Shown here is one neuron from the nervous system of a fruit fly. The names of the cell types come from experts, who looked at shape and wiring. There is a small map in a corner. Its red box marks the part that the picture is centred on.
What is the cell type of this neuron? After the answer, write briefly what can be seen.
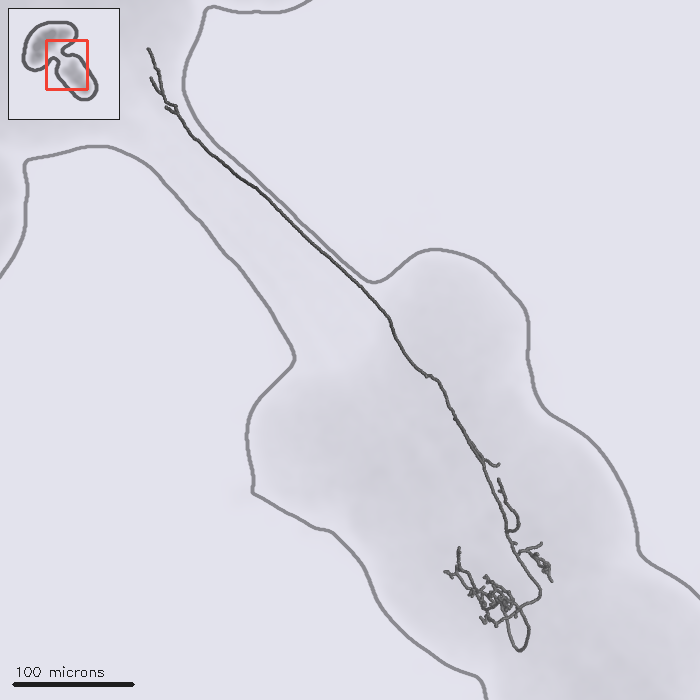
Its cell type is AN19B102. Its broad class is ascending neuron. It runs through the neck, between the brain and the nerve cord. By the scale bar it is about 500 microns tall in this view.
